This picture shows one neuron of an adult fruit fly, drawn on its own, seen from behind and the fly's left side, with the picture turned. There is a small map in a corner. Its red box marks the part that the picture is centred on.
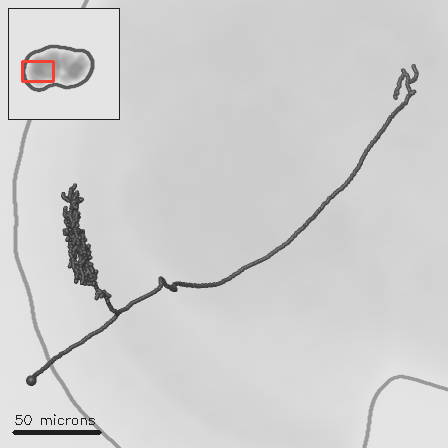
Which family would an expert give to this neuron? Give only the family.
MeVP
